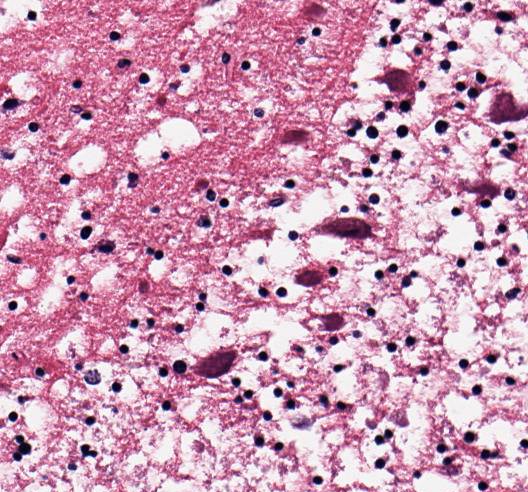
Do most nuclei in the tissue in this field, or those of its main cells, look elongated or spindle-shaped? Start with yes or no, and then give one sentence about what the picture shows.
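No. Small, round, dark-staining nuclei with no visible cytoplasm are scattered densely across the whole field.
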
